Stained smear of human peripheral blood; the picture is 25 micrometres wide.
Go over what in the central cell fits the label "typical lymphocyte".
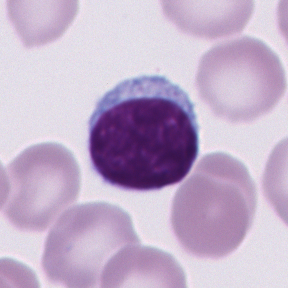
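That cell in the middle is a typical lymphocyte, and it sits comfortably with the name. It's about 10 micrometres across.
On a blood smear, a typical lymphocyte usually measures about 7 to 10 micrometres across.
So this one falls at the top of that range.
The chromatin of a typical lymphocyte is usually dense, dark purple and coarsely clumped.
Here it's dense and dark purple, which fits. The nucleus, about 9 by 8 micrometres, is round with no indentation or lobes, and it lies toward the lower part of the cell. The cytoplasm makes a crescent, mostly along the upper edge.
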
